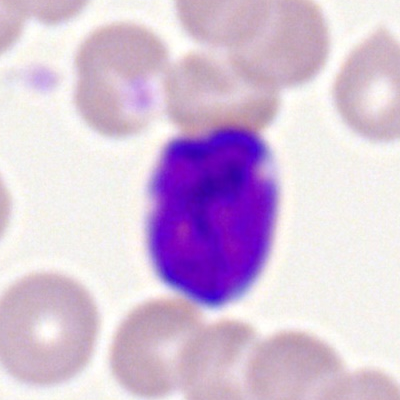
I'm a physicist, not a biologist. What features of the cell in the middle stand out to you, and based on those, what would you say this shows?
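The outline first: oval, and taller than it is wide. The nucleus takes up nearly the whole cell, its chromatin dense and stained dark purple. Around it I can see hardly any cytoplasm. This is a myeloblast.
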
